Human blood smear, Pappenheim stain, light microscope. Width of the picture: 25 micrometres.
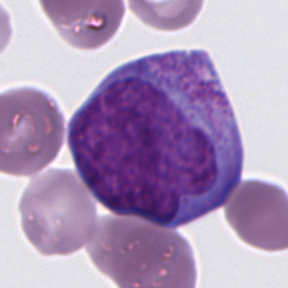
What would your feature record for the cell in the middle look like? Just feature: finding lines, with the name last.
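Outline: somewhat angular, not smoothly round
Cytoplasm: pale blue, deepening to darker blue at the cell edge
Granules: fine, reddish-purple, scattered, thickest toward the upper right
Vacuoles: none seen in the cytoplasm
Cell type: atypical promyelocyte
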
